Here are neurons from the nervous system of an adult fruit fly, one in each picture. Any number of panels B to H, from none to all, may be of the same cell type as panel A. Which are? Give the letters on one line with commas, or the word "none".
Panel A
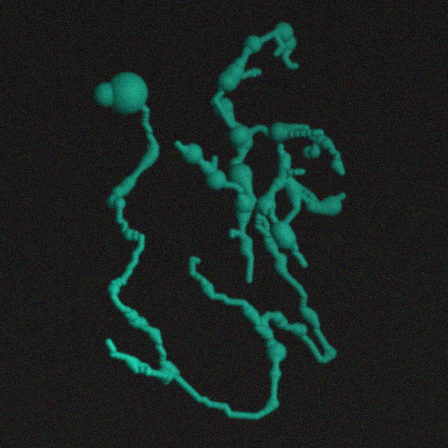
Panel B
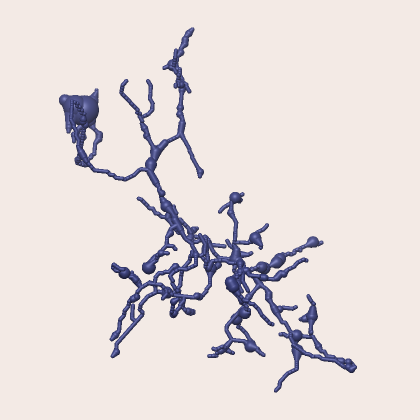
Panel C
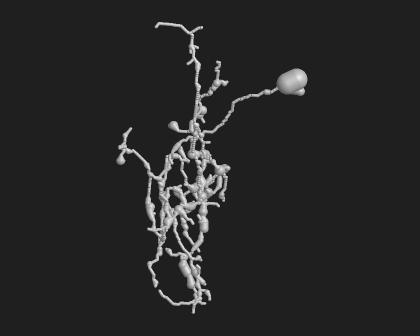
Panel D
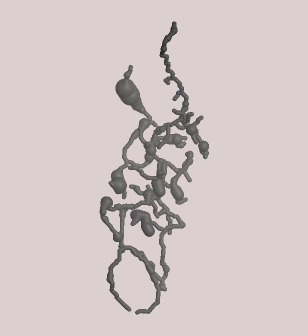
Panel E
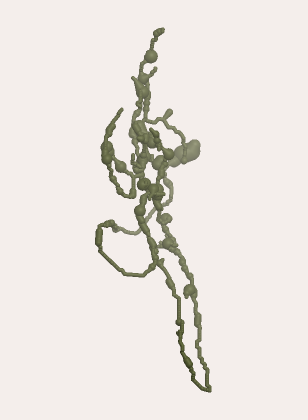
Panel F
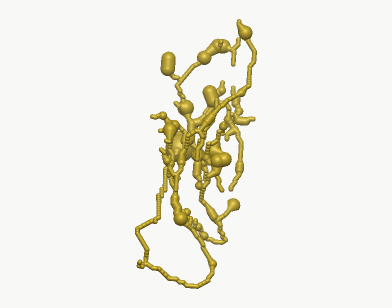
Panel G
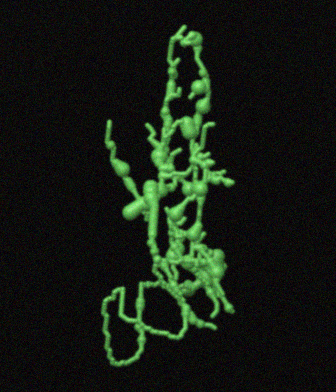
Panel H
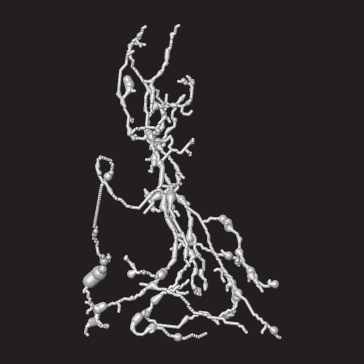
C, D, E, F, G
